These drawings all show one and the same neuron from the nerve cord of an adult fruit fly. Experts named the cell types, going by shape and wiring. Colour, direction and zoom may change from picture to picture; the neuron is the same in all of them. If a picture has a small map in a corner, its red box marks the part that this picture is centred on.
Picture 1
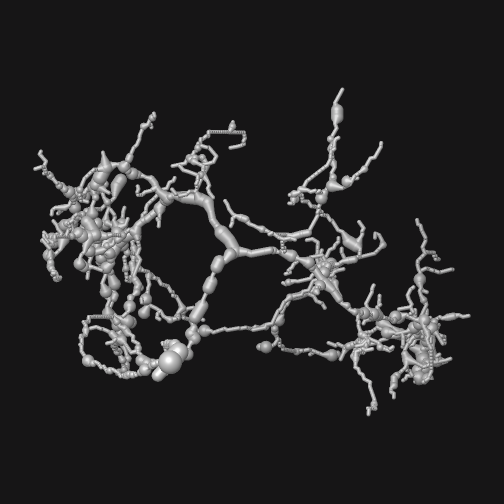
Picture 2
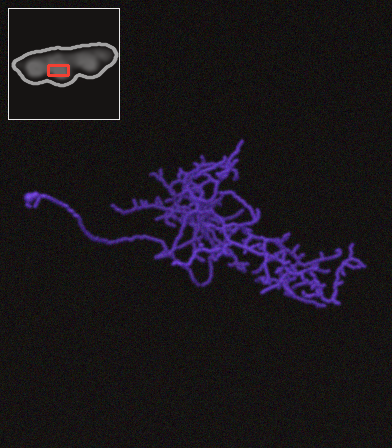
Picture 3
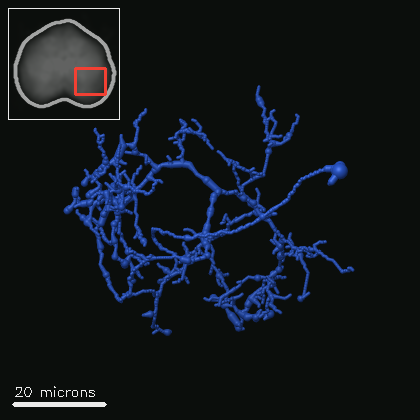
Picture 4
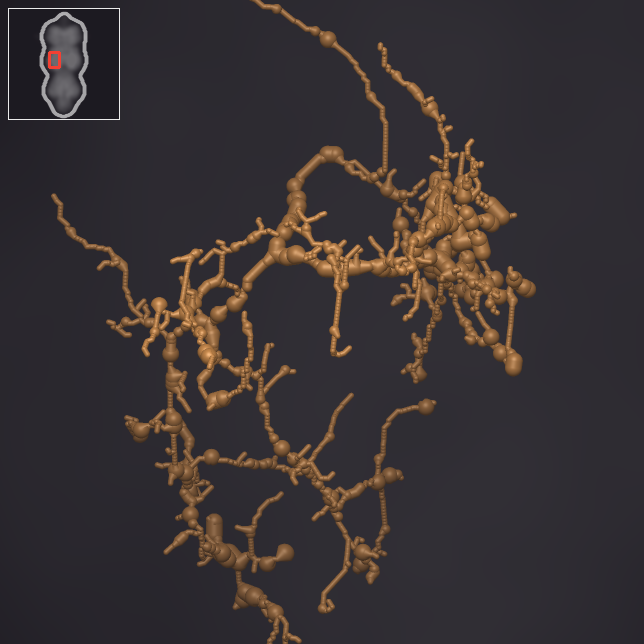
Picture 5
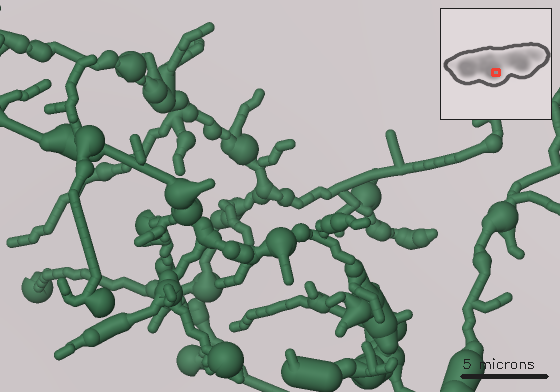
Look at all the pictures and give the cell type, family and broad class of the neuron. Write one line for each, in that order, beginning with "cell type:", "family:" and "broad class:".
cell type: IN09A026
family: hemilineage 09A
broad class: nerve-cord intrinsic neuron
